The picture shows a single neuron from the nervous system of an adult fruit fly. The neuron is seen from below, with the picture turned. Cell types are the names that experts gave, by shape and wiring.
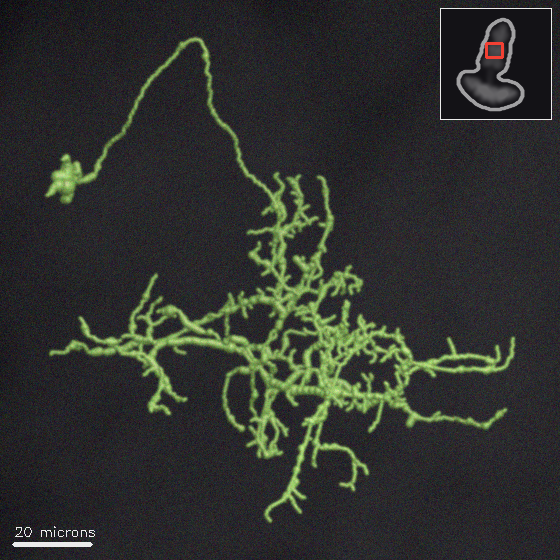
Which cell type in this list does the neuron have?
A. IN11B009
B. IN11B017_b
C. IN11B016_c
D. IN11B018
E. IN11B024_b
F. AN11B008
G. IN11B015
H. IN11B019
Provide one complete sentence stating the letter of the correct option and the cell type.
The neuron is IN11B024_b in cell type, which is option E.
